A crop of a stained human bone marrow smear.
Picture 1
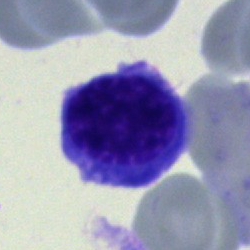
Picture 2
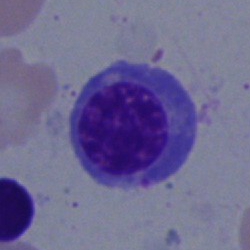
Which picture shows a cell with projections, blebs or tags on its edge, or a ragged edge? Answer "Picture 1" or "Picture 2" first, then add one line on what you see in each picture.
Picture 1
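Picture 1: The cell outline is roughly round with slightly uneven, bumpy edges.
Picture 2: The cell outline is round with a smooth edge.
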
